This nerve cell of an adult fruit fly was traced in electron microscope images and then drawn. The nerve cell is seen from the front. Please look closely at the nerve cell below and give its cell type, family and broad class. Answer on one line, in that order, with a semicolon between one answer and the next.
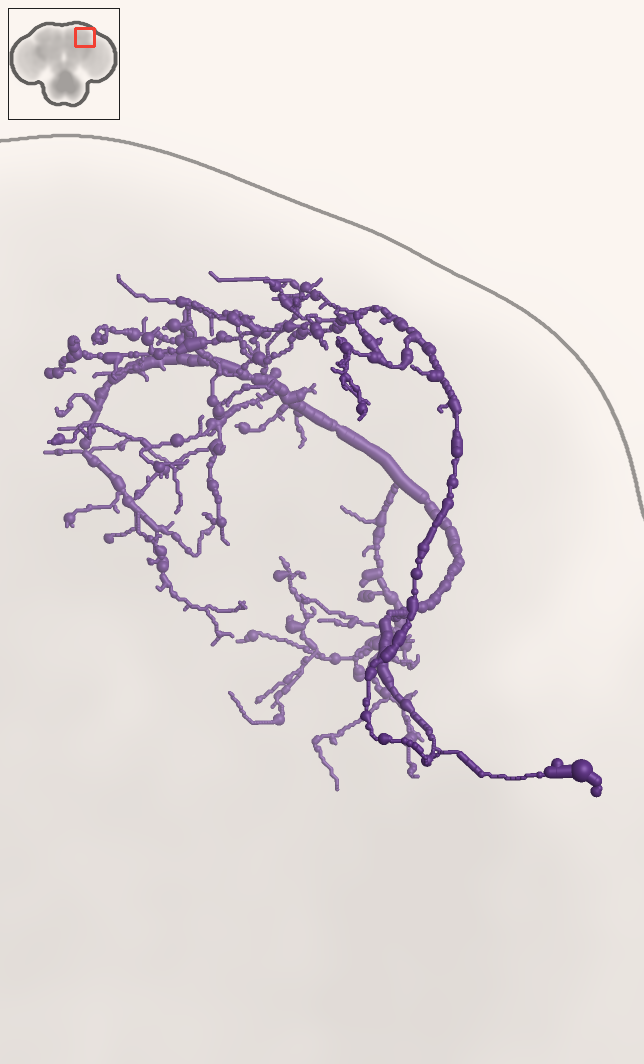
SLP221; hemilineage SLPav1_medial; central-brain intrinsic neuron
